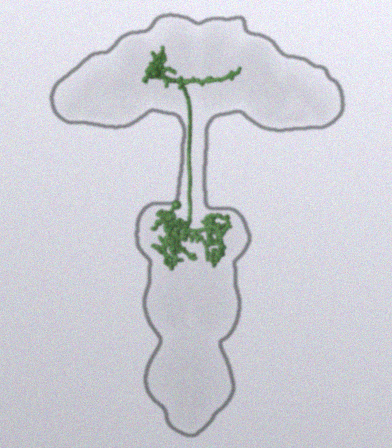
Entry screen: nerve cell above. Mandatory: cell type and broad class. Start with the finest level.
ANXXX108; ascending neuron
